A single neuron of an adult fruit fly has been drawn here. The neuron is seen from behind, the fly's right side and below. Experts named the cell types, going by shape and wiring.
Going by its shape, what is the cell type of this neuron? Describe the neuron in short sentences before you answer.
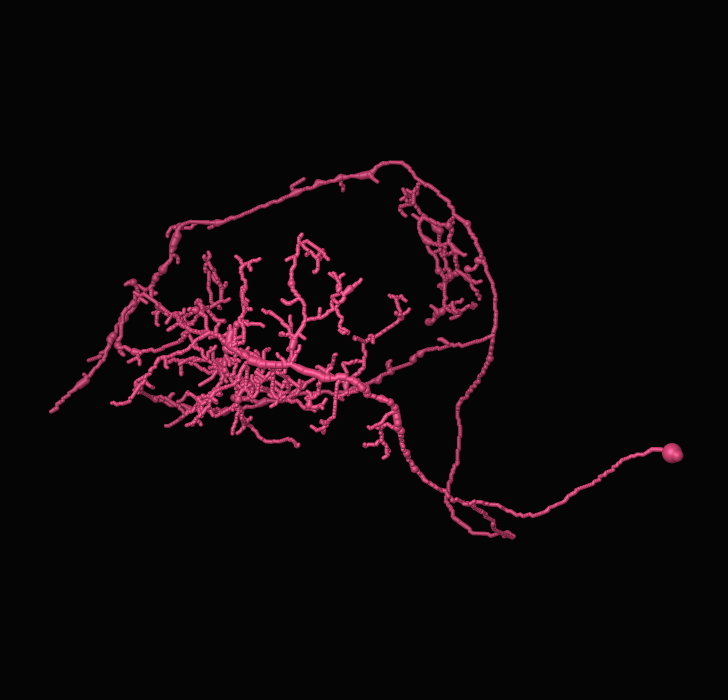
As drawn here it is wider than it is tall. Its broad class is central-brain intrinsic neuron. Its cell type is LHAV3e1.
